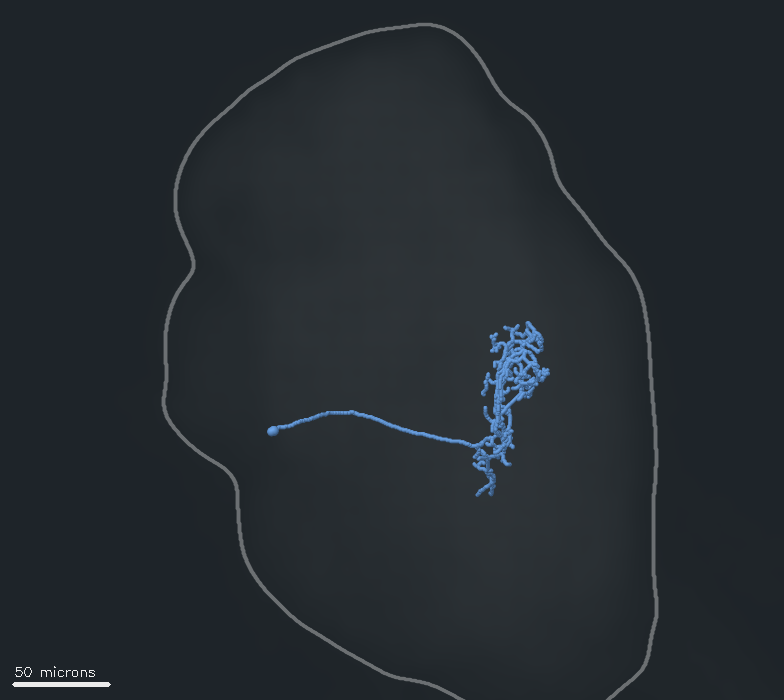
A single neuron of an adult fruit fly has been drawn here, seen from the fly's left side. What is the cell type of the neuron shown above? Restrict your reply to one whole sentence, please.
By its cell type, the neuron is PLP025.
